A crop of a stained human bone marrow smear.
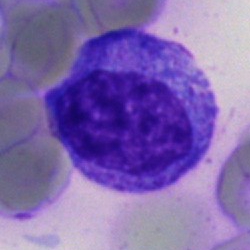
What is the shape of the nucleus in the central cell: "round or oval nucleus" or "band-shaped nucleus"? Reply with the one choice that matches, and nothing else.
Round or oval nucleus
